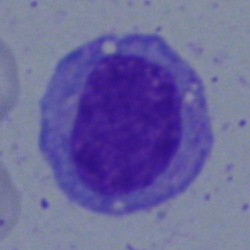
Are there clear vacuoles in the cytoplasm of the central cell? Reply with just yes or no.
Yes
